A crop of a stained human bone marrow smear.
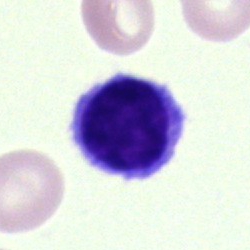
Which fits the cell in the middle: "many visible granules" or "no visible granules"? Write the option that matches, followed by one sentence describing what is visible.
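No visible granules. No granules are visible in the cytoplasm.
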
